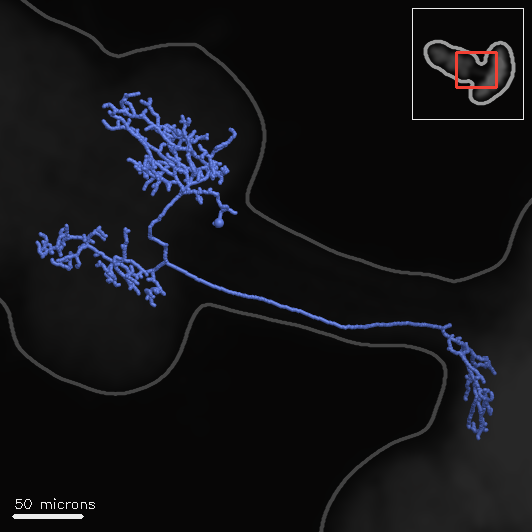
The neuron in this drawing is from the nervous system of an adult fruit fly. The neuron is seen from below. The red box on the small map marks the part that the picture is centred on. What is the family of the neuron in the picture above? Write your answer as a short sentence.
The family is hemilineage 18B.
